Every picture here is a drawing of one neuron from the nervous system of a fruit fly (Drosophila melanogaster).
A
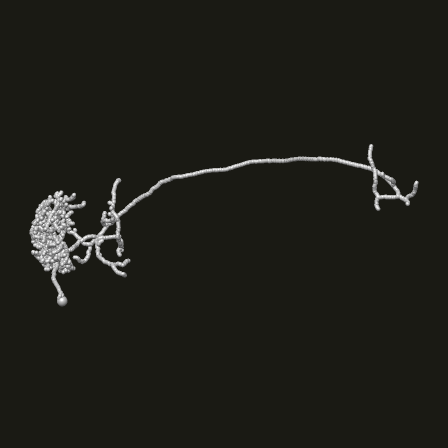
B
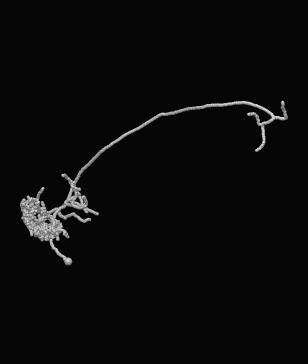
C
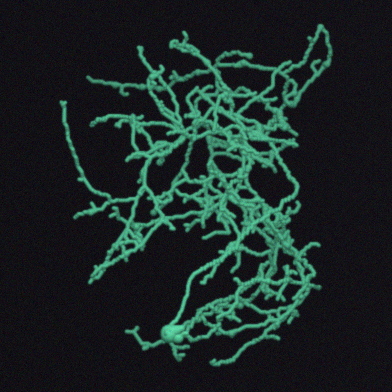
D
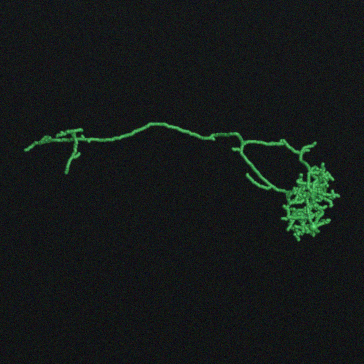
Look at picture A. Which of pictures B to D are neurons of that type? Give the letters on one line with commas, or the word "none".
B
